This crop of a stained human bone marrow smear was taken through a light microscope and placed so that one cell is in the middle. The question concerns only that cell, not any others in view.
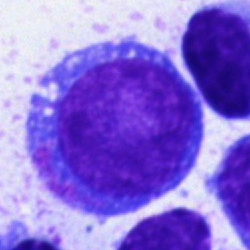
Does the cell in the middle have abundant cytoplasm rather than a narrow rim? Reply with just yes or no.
No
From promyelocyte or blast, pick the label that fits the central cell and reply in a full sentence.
The central cell in this smear crop is a blast.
